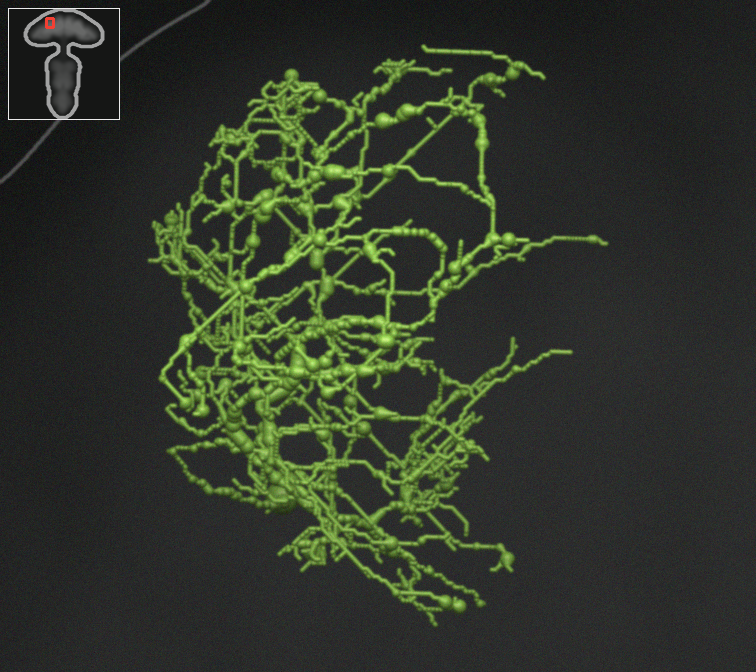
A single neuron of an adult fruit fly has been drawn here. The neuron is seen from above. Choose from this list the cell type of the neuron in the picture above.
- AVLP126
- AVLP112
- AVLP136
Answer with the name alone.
AVLP136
